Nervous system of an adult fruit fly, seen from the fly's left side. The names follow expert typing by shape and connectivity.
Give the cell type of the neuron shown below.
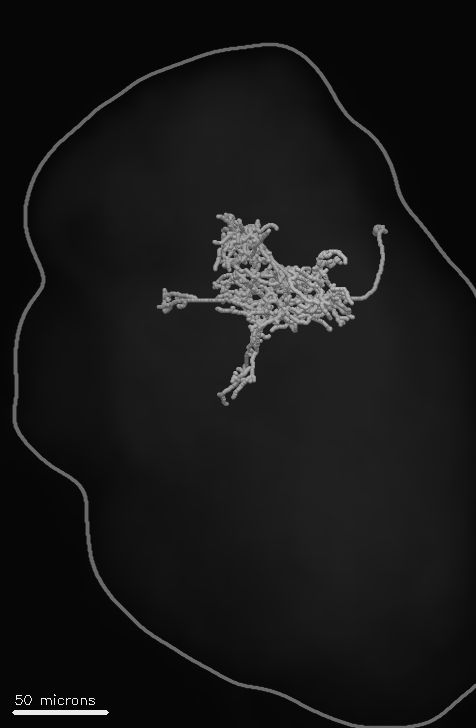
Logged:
CL316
